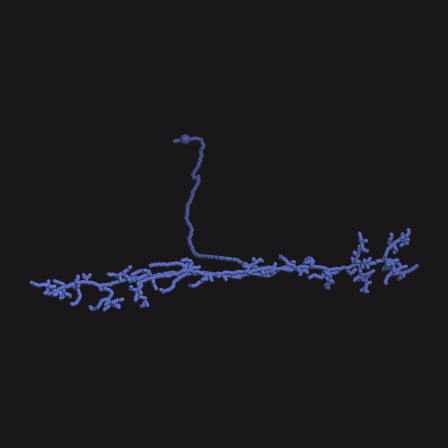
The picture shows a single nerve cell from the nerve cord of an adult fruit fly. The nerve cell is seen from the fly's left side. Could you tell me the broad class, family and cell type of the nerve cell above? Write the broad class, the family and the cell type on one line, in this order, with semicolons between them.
nerve-cord intrinsic neuron; hemilineage 09A; IN09A039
